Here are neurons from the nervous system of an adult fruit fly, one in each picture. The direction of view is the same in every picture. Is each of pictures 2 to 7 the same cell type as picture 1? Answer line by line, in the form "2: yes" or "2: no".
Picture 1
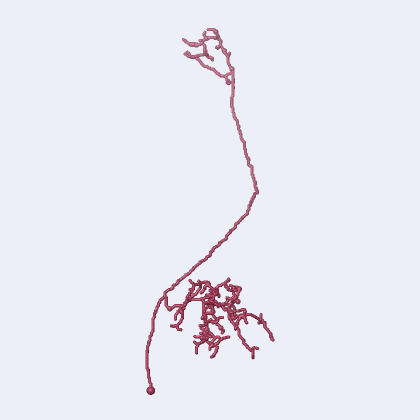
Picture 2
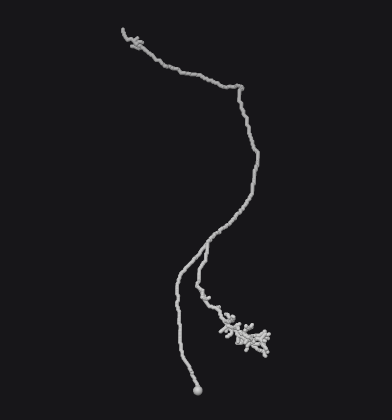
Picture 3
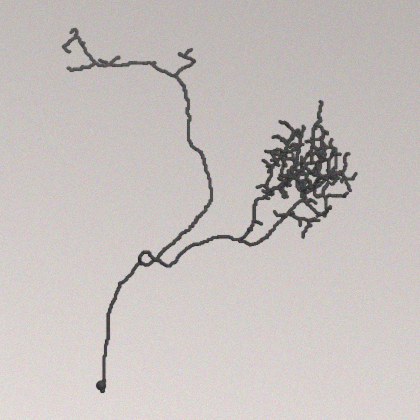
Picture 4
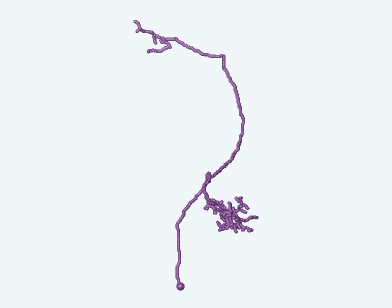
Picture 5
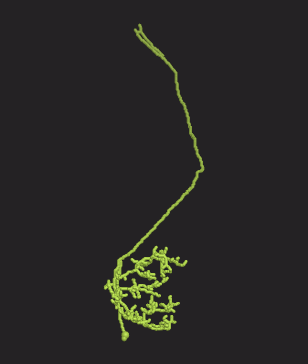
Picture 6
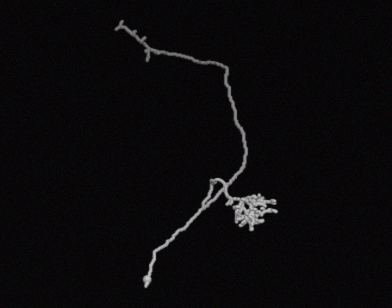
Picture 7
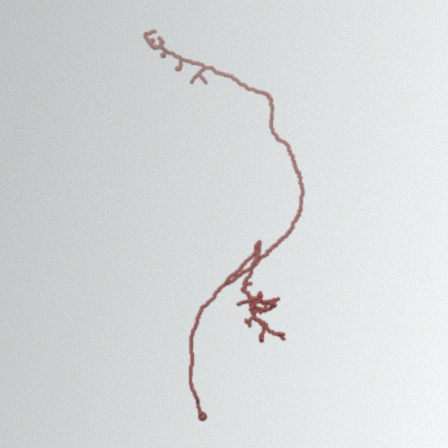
2: no
3: no
4: no
5: no
6: no
7: no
